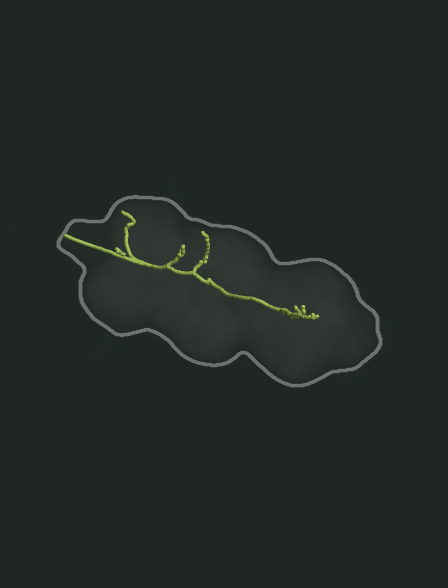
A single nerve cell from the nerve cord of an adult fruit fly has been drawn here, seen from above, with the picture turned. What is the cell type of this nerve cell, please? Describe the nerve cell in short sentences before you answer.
No cell body is drawn. In this view it is wider than it is tall. It is a sensory neuron ascending to the brain. Its cell type is SAxx02.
